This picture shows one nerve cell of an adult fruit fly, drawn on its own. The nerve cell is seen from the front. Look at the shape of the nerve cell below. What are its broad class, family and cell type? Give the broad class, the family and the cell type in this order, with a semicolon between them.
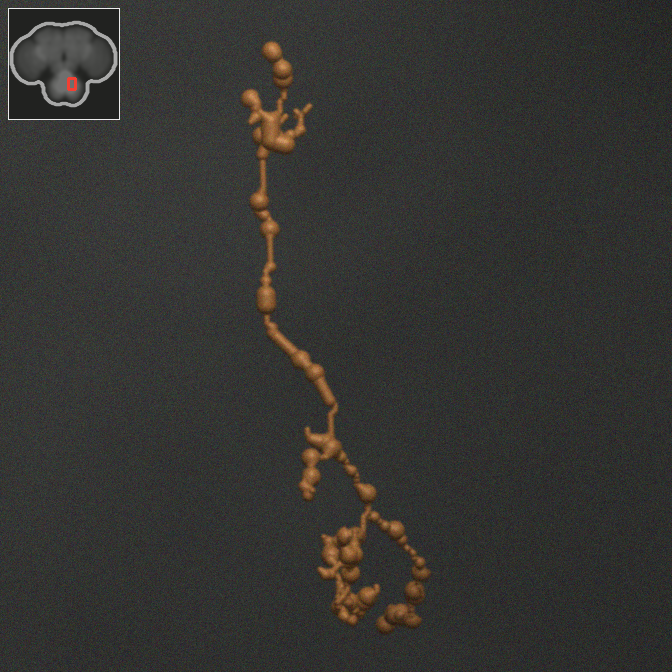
sensory neuron entering the nerve cord; class mechanosensory proprioceptive; SNpp39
